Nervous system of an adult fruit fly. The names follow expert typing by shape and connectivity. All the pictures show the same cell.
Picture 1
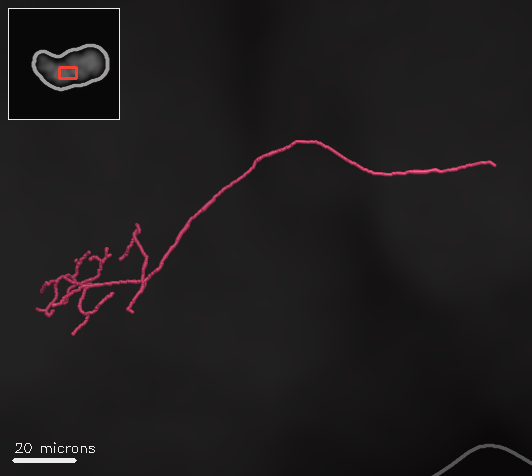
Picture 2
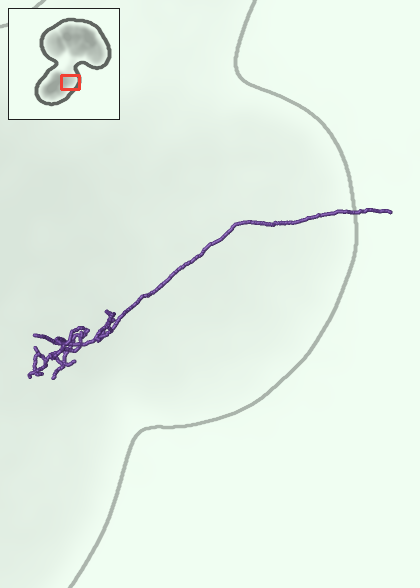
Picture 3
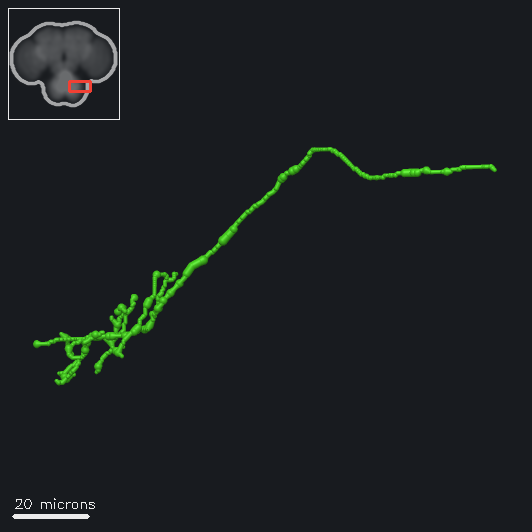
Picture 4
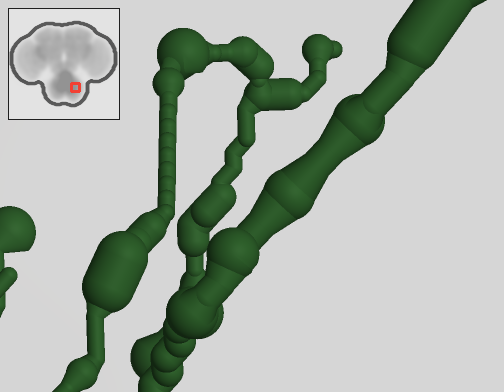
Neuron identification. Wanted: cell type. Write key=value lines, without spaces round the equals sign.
cell_type=SNta14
